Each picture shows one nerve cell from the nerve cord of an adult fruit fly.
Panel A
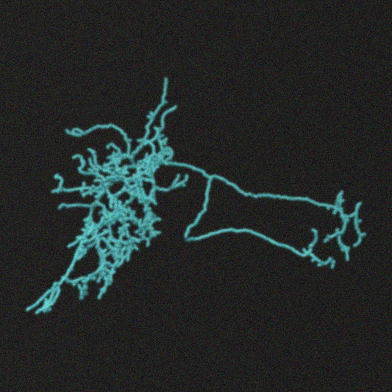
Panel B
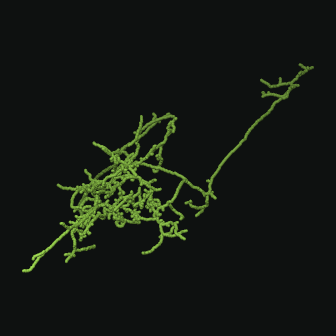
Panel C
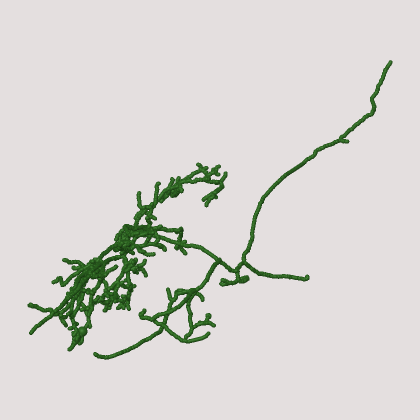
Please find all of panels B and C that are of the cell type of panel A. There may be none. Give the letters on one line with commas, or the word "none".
B, C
